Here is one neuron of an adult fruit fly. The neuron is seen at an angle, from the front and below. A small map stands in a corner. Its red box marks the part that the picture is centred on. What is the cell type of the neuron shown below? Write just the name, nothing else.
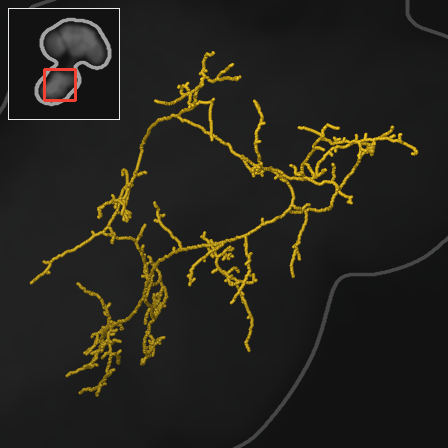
IN18B037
